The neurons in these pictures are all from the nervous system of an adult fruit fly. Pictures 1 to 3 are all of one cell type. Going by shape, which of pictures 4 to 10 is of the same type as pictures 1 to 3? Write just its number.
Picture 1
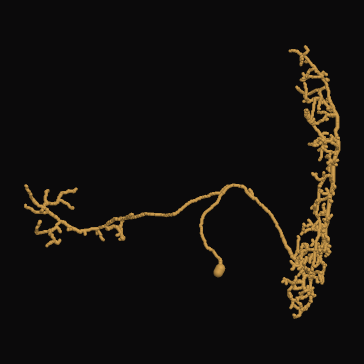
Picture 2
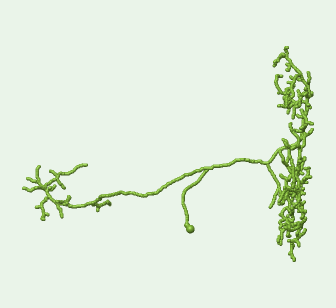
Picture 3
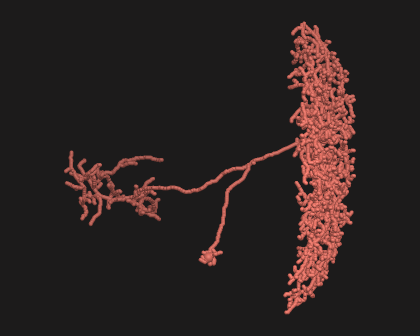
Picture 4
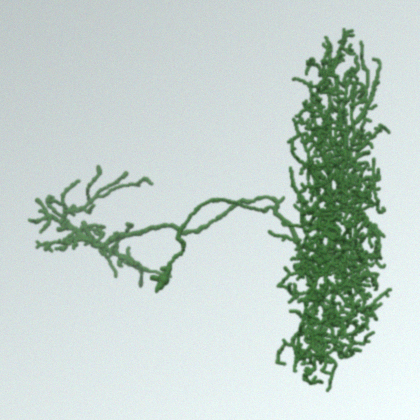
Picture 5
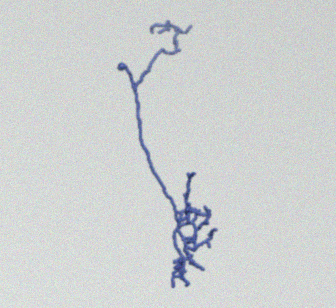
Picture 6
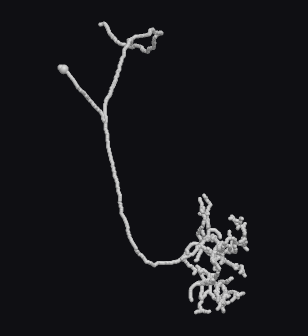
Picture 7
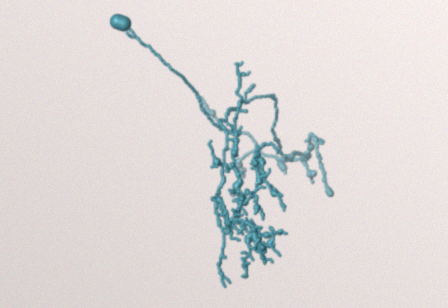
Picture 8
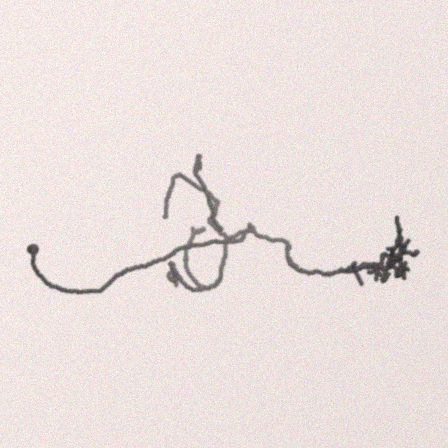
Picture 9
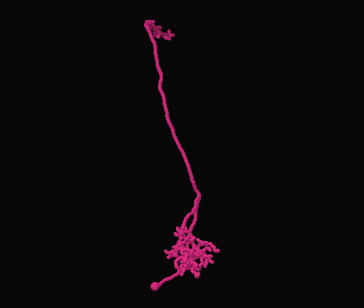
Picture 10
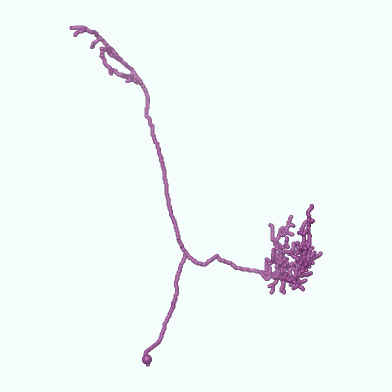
4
